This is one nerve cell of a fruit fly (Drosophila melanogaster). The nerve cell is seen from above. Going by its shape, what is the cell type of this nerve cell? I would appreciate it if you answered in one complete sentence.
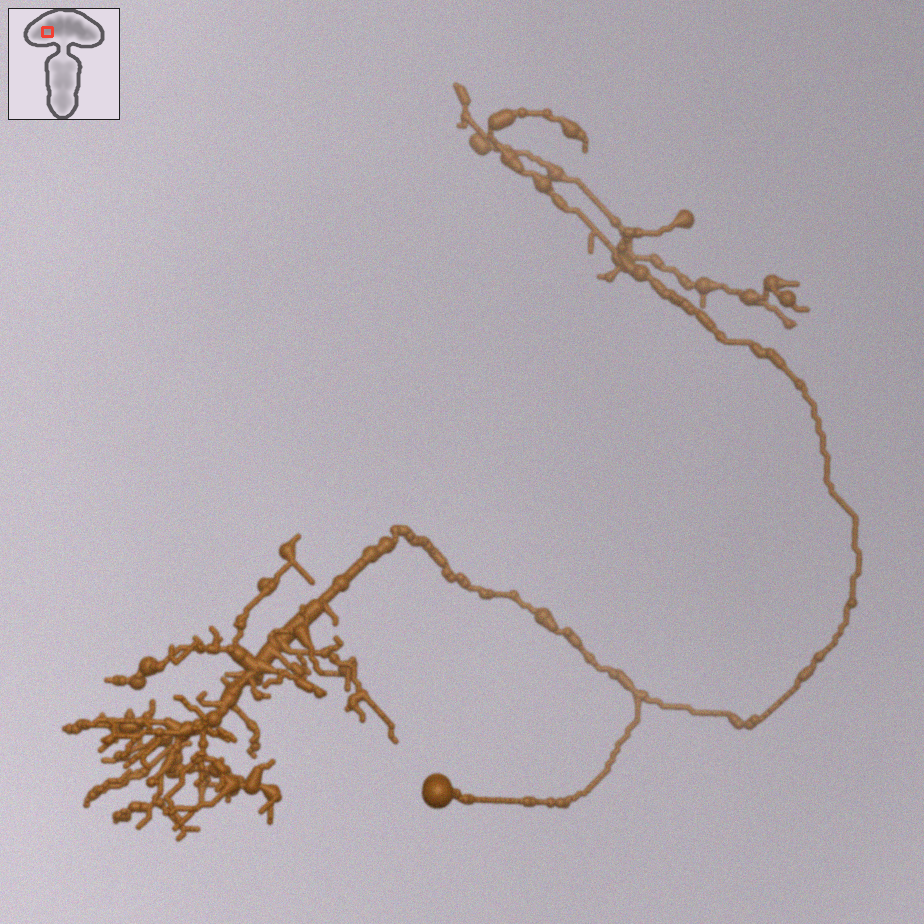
On the level of cell type, this nerve cell is LC21.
